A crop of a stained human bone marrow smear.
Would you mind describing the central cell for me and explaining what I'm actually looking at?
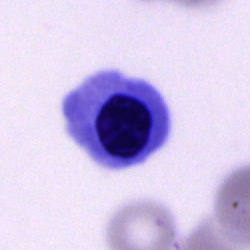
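I notice an irregular outline, with small rounded bulges along the upper and left edges. The chromatin looks dark purple and densely condensed. Blue, granule-free cytoplasm forms a rim, wider on the left than the right. This one is an erythroblast.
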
